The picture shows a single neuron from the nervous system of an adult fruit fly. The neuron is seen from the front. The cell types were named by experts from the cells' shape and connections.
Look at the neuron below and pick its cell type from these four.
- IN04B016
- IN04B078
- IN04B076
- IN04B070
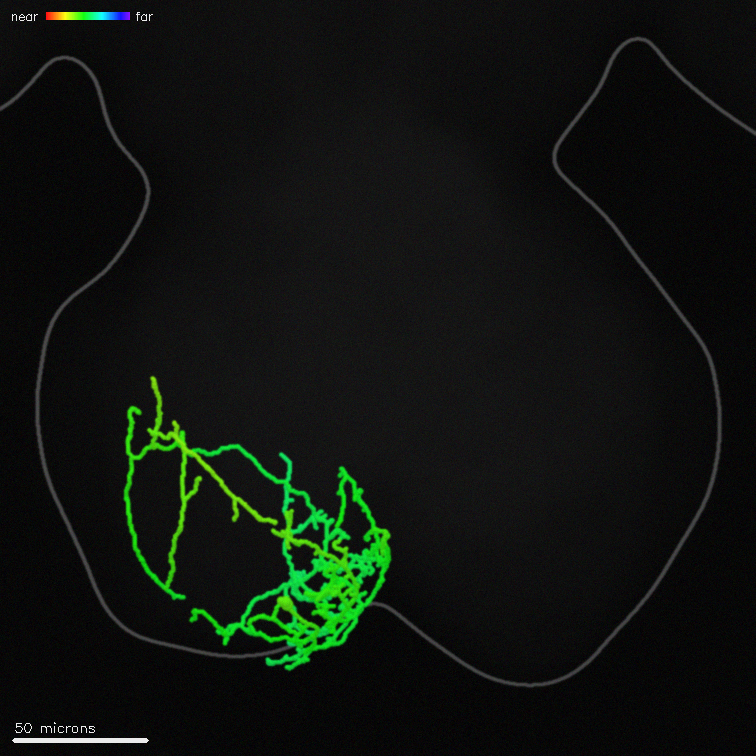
IN04B078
